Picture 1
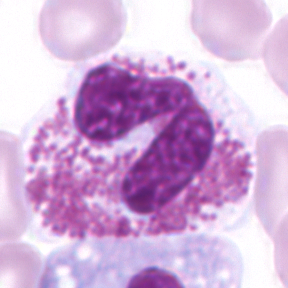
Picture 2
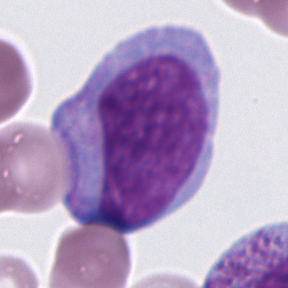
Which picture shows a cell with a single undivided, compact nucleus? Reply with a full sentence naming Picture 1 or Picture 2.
The nucleus of the cell in picture 2 is a single compact mass, round, oval or kidney-shaped.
